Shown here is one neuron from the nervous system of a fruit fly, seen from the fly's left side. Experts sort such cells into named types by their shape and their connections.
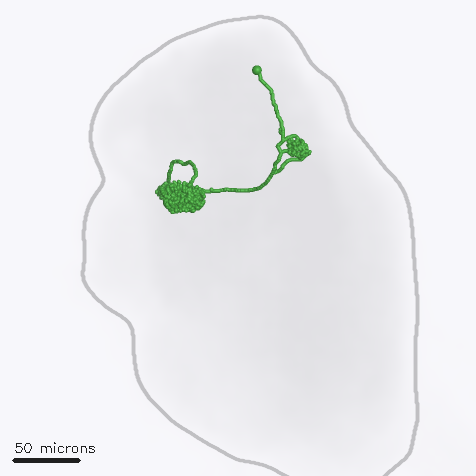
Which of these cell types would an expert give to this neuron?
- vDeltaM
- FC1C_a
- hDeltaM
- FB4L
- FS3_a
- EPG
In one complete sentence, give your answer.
The neuron is of cell type EPG.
